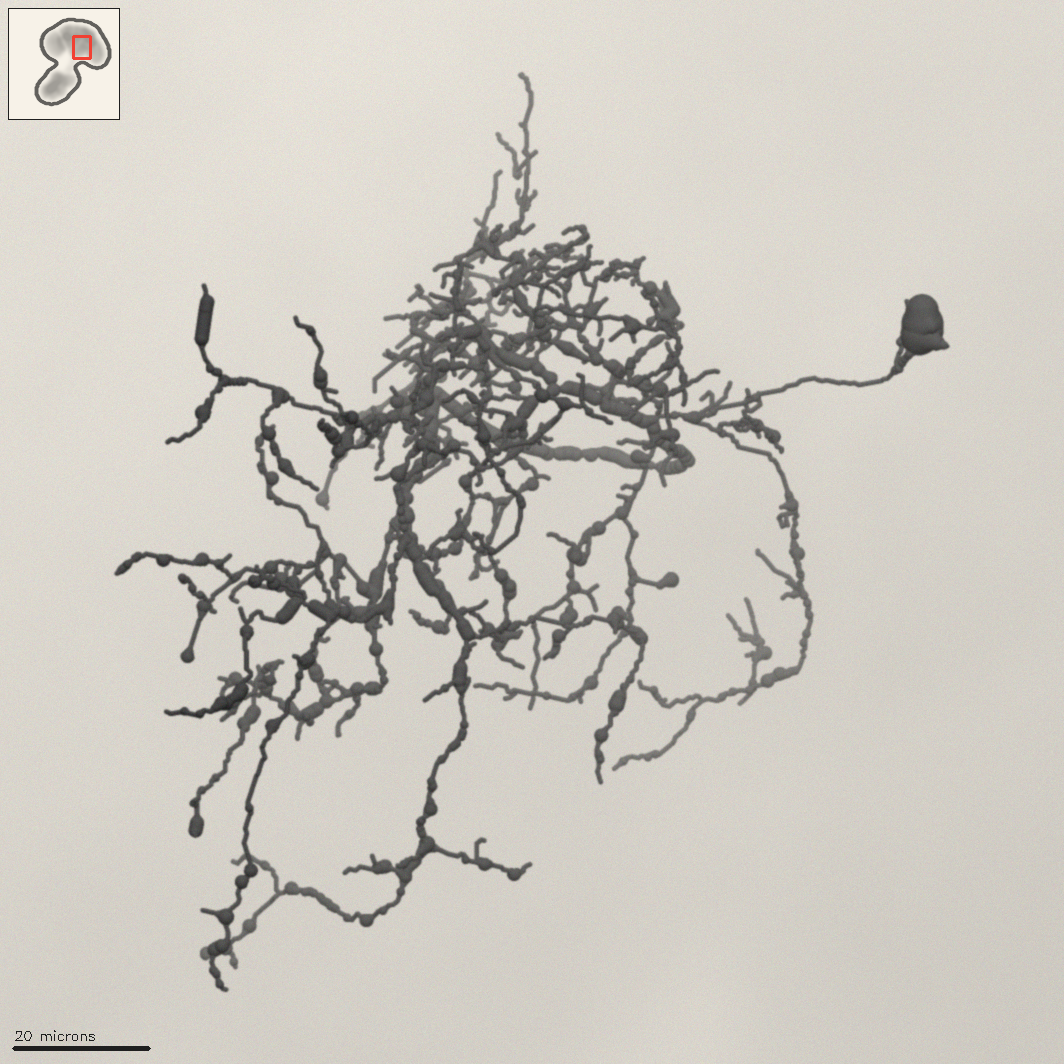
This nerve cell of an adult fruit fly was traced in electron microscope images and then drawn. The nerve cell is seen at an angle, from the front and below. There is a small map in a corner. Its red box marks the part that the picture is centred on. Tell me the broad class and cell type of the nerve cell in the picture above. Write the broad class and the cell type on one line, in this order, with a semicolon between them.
central-brain intrinsic neuron; GNG049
